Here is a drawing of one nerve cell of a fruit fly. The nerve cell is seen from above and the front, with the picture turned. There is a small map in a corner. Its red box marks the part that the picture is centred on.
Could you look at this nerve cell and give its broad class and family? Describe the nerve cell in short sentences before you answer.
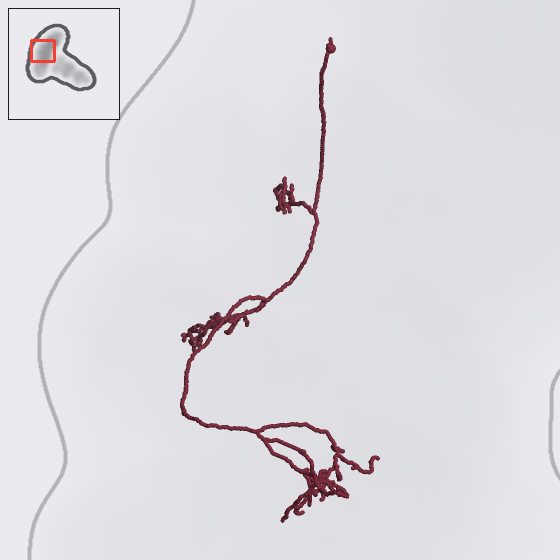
The cell body is at the top of the picture. In this view it is taller than it is wide. This is a central-brain intrinsic neuron. The family is hemilineage CREa1_ventral.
